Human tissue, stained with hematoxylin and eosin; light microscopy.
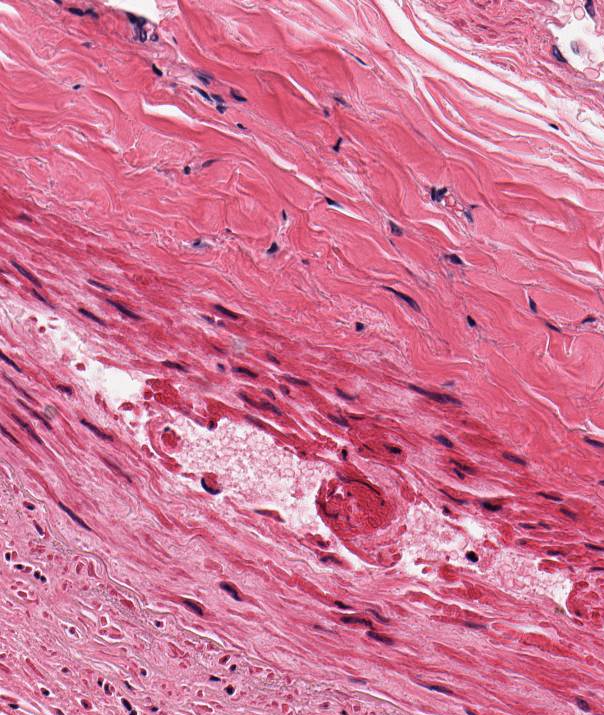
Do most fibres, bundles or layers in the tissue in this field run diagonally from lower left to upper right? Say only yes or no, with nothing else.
No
